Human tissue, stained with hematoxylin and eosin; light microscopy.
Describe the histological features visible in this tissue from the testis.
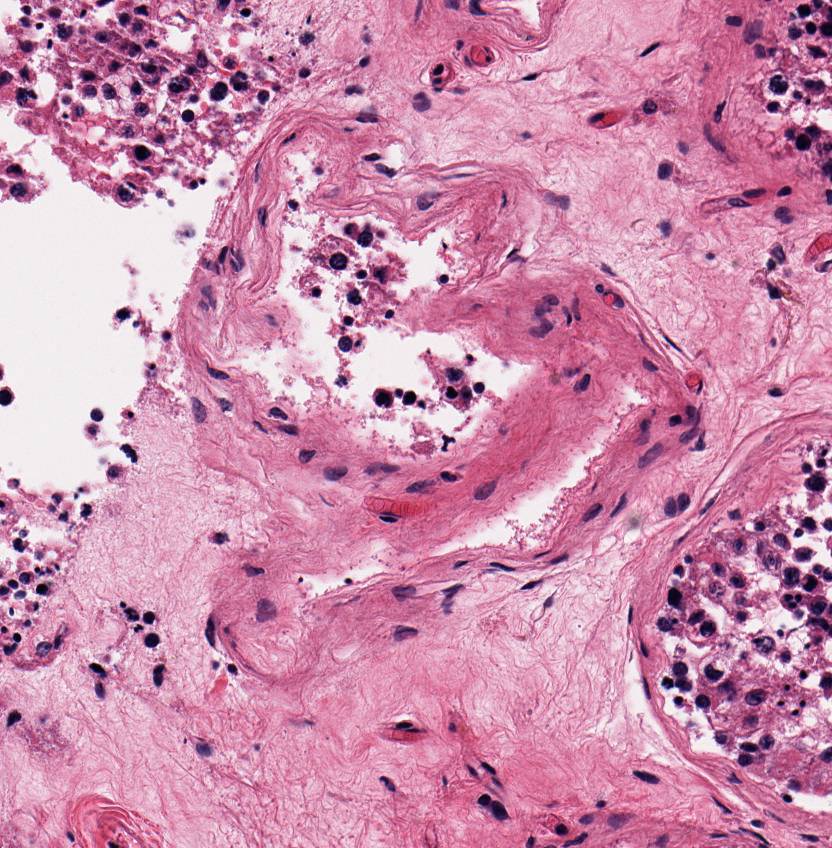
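Looking first at the central vessel, I see elongated spindle nuclei in its wall, following the curve. Inside the lumen there are scattered small, dark, round nuclear fragments sitting in pale granular debris. The upper left holds a large clear space edged by clusters of small dark nuclei and granular debris. Around the vessel, small capillaries with red blood cells dot the stroma.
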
